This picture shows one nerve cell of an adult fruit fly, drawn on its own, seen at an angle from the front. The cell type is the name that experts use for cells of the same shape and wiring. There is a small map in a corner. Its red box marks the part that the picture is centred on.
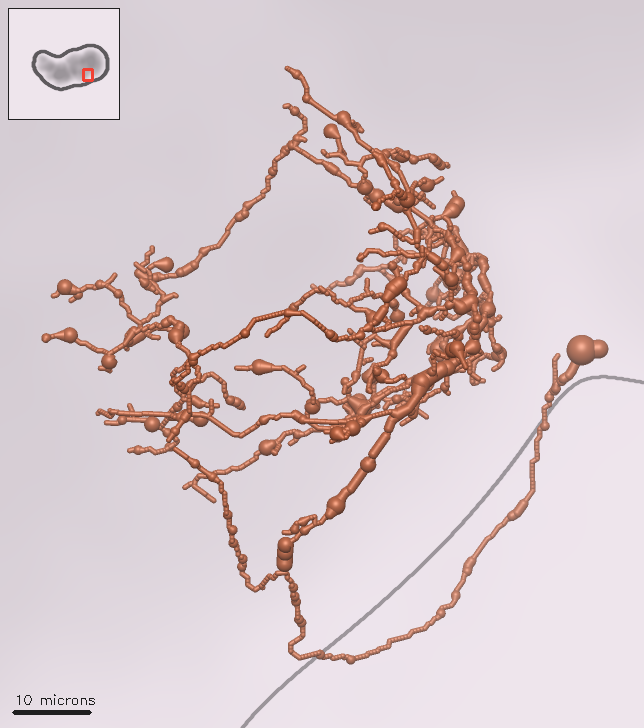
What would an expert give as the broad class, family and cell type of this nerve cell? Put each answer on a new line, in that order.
central-brain intrinsic neuron
hemilineage MD_SA1
GNG406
